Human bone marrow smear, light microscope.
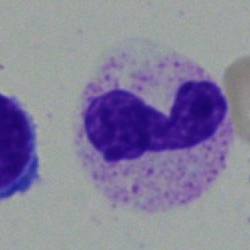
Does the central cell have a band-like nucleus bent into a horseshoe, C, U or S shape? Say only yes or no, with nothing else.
Yes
